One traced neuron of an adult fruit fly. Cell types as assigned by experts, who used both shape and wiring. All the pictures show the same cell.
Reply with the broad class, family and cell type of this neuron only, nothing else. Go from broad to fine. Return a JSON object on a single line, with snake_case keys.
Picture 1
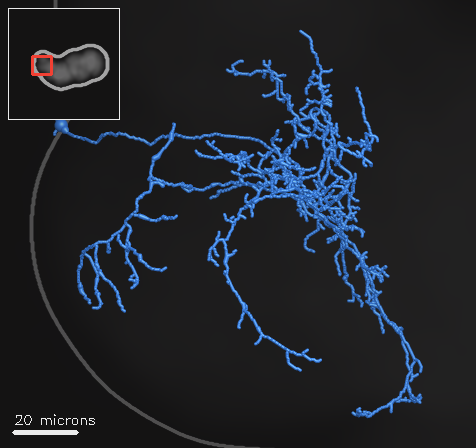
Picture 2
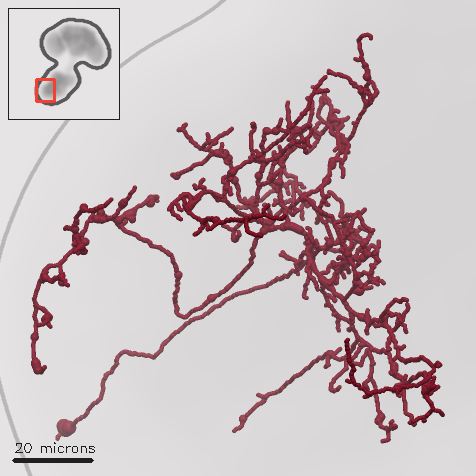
{"broad_class": "nerve-cord intrinsic neuron", "family": "hemilineage 03A", "cell_type": "IN03A082"}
